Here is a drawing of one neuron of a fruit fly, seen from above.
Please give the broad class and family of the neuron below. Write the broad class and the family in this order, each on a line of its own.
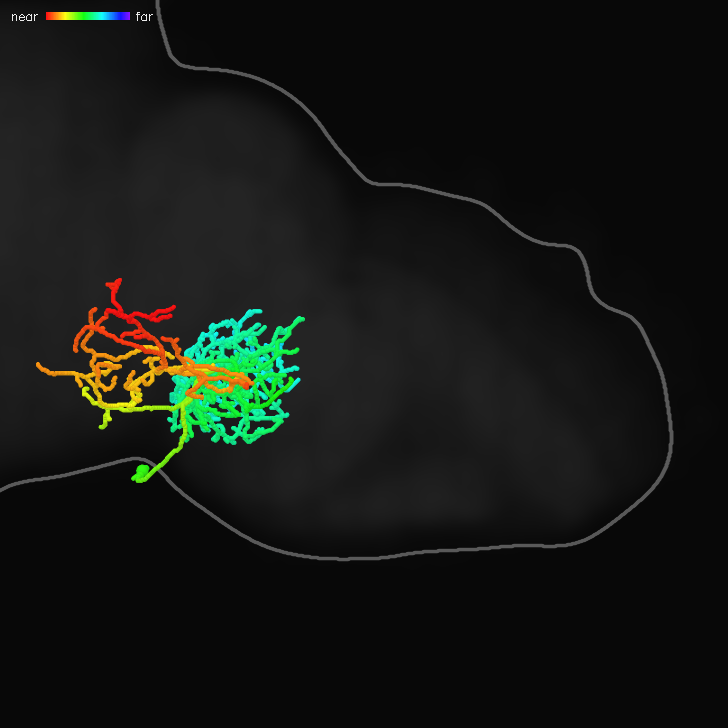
visual projection neuron
hemilineage VPNp&v1_ventral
